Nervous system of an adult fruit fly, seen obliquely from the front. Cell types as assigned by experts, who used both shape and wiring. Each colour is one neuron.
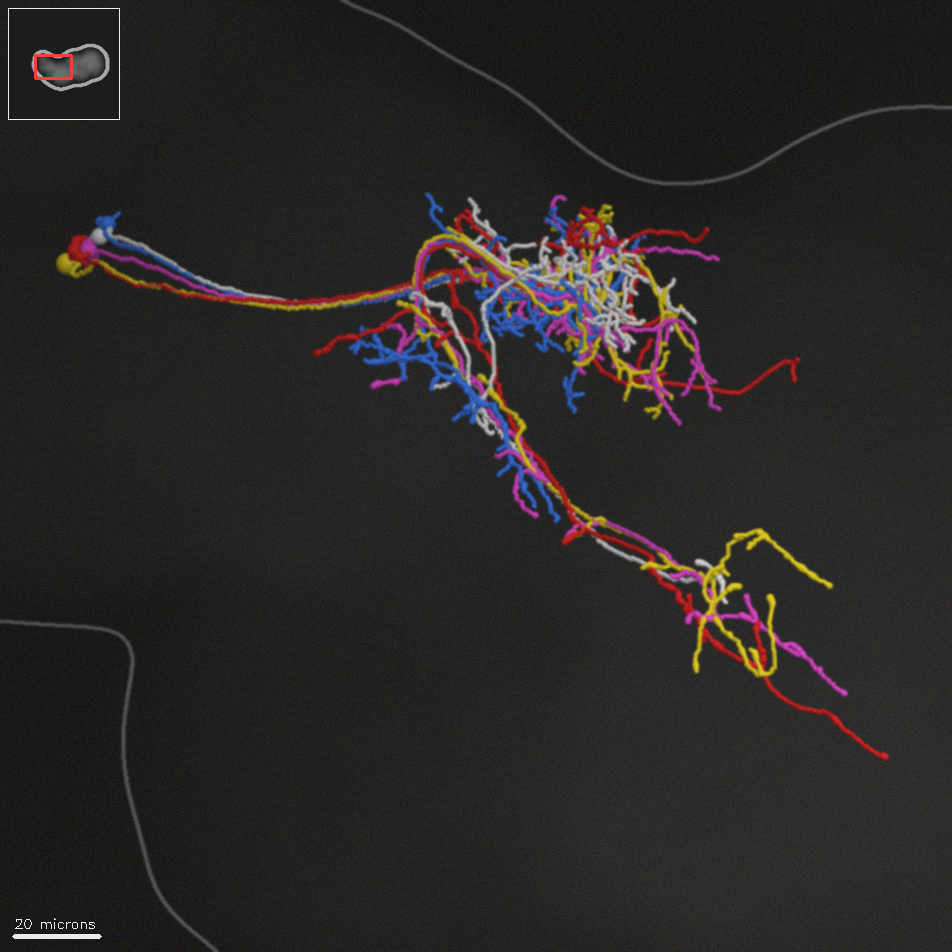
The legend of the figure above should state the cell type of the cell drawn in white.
IN06A125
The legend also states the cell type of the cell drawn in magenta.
IN06A069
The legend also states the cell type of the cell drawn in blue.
IN06A097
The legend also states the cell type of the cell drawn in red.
IN06A079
